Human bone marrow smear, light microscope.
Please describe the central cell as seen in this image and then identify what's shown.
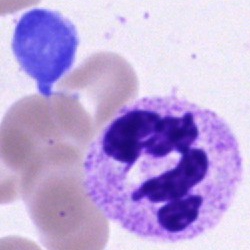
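Look first at the chromatin: dark purple and densely clumped. Around it the cytoplasm is abundant and pale pinkish-lilac, filled with fine violet granules, and you will find no vacuoles there. This is a segmented neutrophil.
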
